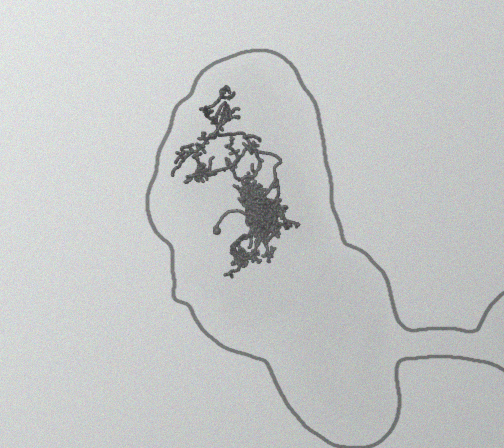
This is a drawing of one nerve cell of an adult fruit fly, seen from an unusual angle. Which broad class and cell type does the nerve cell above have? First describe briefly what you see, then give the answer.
The cell body is in the middle of the picture. In this view it is taller than it is wide. Its broad class is central-brain intrinsic neuron. It is of cell type SMP026.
